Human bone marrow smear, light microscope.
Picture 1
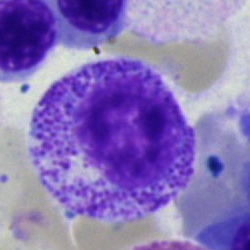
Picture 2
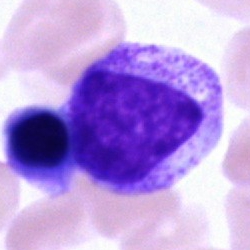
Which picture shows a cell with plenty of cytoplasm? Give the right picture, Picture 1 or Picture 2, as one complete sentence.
In picture 1, abundant cytoplasm surrounds the nucleus.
